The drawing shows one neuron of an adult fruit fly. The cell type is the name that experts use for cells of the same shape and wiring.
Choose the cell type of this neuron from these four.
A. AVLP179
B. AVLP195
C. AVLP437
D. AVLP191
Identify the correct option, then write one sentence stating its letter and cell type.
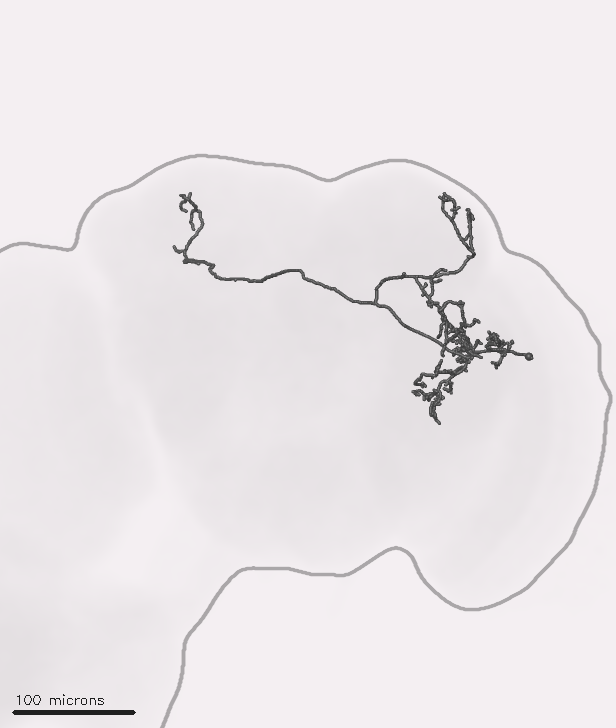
Named in option D, AVLP191 is the cell type of the neuron.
